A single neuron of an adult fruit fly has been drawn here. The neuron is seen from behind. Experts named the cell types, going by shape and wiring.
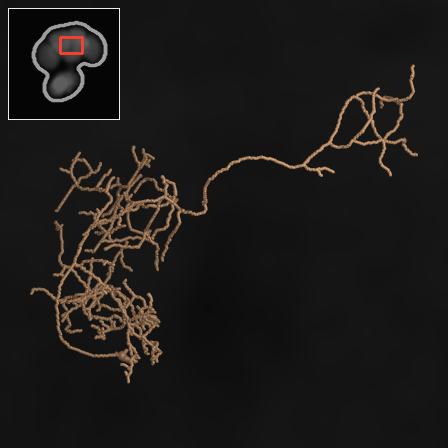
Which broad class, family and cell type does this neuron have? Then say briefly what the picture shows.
It is a central-brain intrinsic neuron. The family is hemilineage ALv2. The cell type is v2LN34F. The cell body is at the lower left of the picture. Dozens of branch ends can be seen.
